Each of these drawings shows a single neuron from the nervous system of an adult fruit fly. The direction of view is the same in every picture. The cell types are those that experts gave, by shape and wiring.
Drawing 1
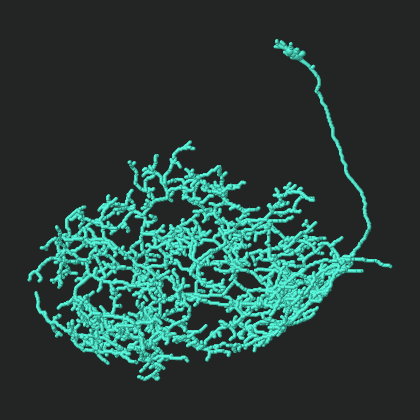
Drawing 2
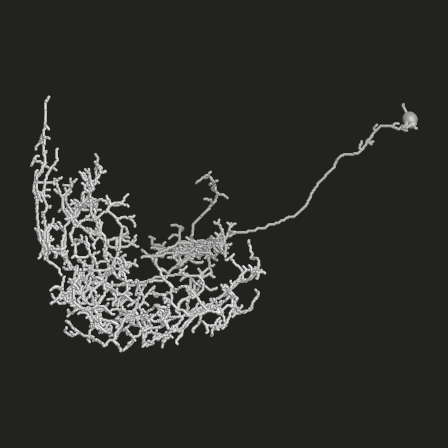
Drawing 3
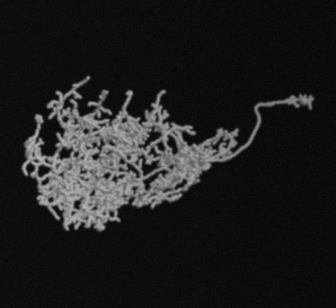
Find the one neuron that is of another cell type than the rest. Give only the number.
2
